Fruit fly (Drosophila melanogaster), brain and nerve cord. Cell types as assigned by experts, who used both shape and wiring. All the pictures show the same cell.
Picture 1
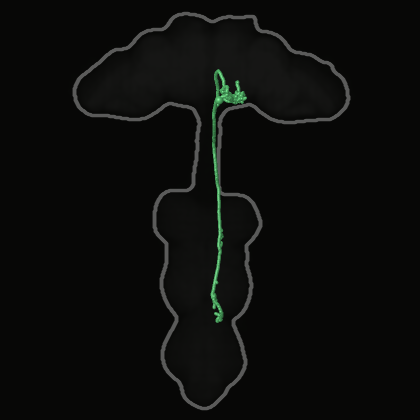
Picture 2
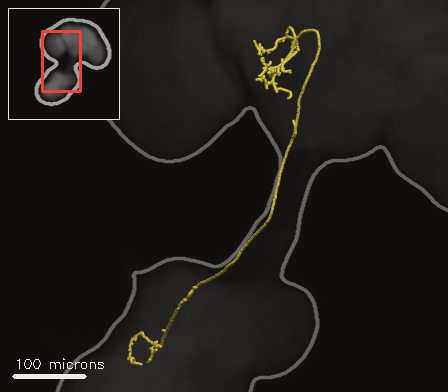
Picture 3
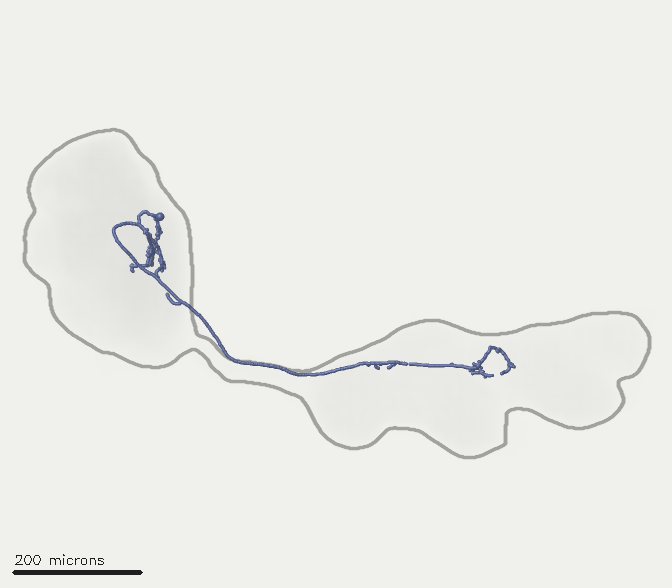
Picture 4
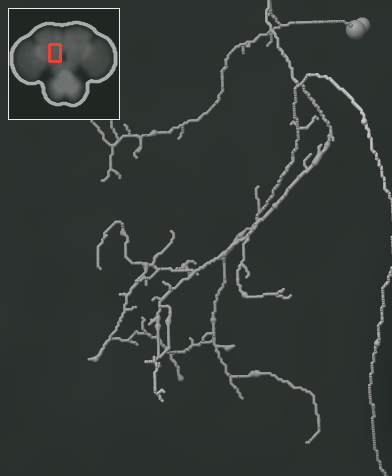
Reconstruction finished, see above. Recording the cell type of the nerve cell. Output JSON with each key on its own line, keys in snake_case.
{
 "cell_type": "DNpe015"
}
